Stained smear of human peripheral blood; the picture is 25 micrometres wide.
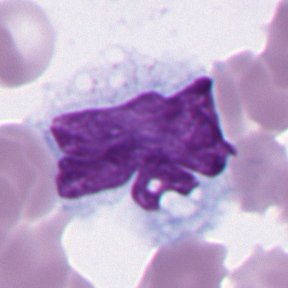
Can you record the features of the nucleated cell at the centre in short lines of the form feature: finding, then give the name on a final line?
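Nucleus: loop enclosing a small clear gap near its lower edge
Chromatin: deep purple, streaky, fairly dense
Cytoplasm: pale grey-blue
Vacuoles: many, small and clear, giving the cytoplasm above the nucleus a foamy look
Cell: monocyte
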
